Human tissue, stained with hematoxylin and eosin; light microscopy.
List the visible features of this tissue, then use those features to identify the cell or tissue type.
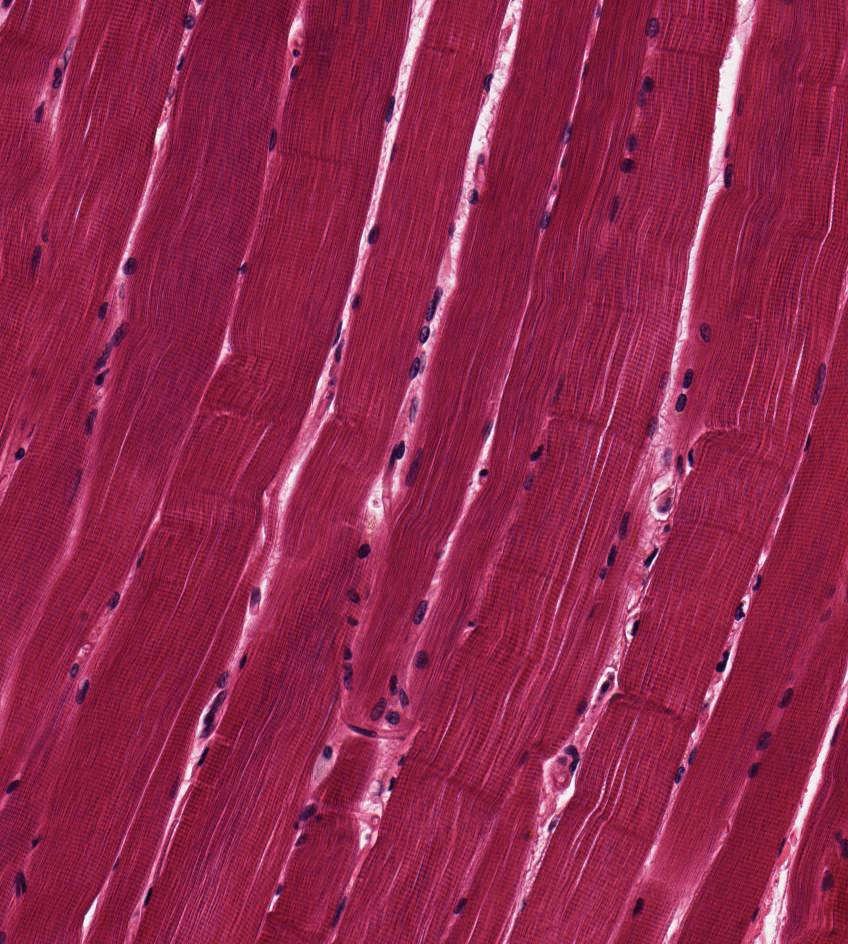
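See how each fibre carries fine, regular transverse striations along its length. The fibres lie side by side without branching or joining one another. Dark, elongated nuclei sit at the fibre edges, not the centres, and the cytoplasm is deep pink-red throughout. This is skeletal muscle.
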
